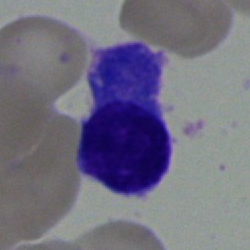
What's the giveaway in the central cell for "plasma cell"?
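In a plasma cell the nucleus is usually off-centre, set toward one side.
This plasma cell has most of its cytoplasm in one mass above the nucleus, in keeping with that. Chromatin: dark purple, dense throughout the nucleus. Cytoplasm: deep blue. Upper cytoplasmic mass: irregular edge, small frayed projections.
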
